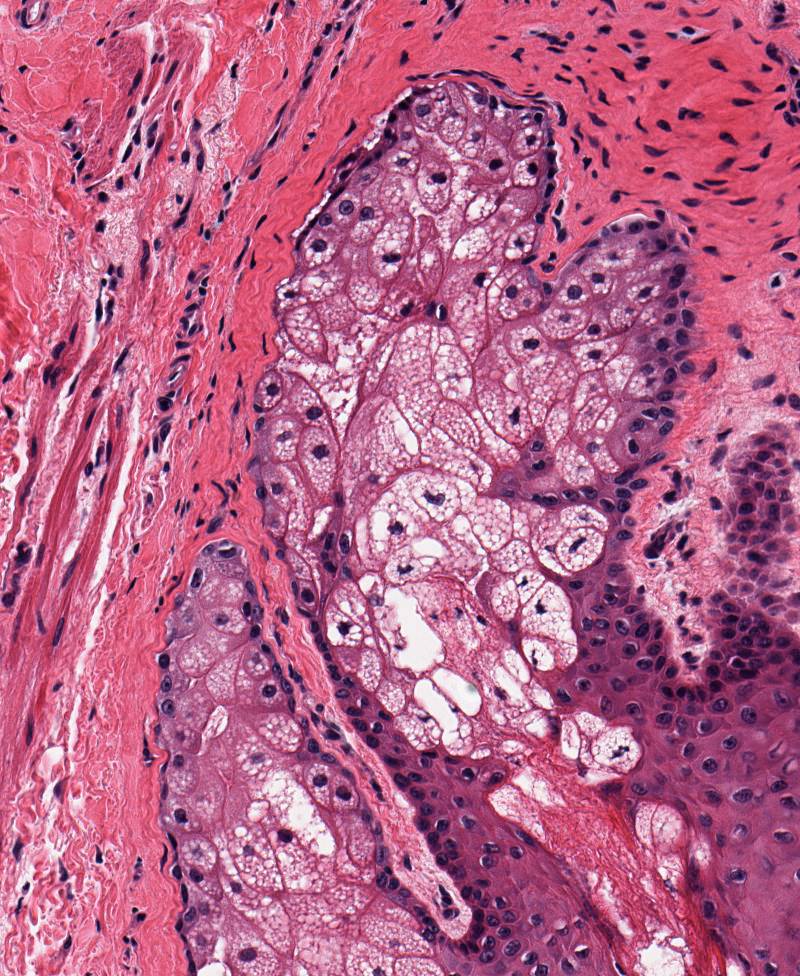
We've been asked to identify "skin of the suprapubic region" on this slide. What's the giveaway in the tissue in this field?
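For skin of the suprapubic region, item one: the inner lobule cells are sebocytes with abundant pale, finely bubbly cytoplasm and small dark central nuclei, edged by a thin rim of small dark-nucleated cells with scant cytoplasm. Item two fits: at the lower right, stratified squamous epithelium of polygonal cells with pinker cytoplasm joins the lobules.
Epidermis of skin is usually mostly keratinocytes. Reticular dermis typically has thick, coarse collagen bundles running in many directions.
Item three fits less well: the pink fibre bundles along the left run roughly top to bottom.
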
